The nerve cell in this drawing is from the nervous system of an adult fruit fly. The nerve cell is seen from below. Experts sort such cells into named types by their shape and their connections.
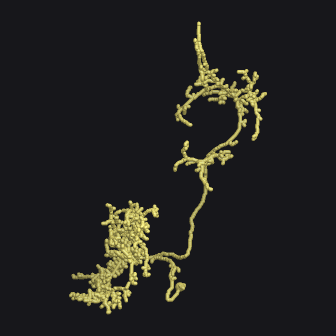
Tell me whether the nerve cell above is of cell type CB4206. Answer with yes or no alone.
no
